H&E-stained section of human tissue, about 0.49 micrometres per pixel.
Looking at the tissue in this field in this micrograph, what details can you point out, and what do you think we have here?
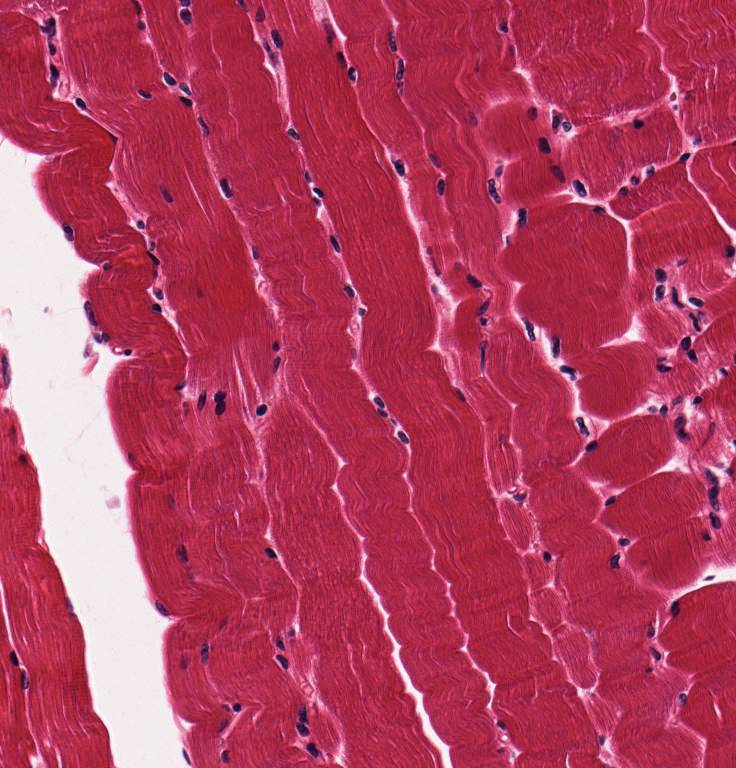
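The long fibres show a fine, wavy, rippled pattern along their length. Their nuclei are small, dark and elongated, placed at the fibre edges rather than centrally. Fibre cytoplasm takes eosin as a deep, even red. Connective tissue between fibres is scant, visible only as thin pale lines. This is skeletal muscle.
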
